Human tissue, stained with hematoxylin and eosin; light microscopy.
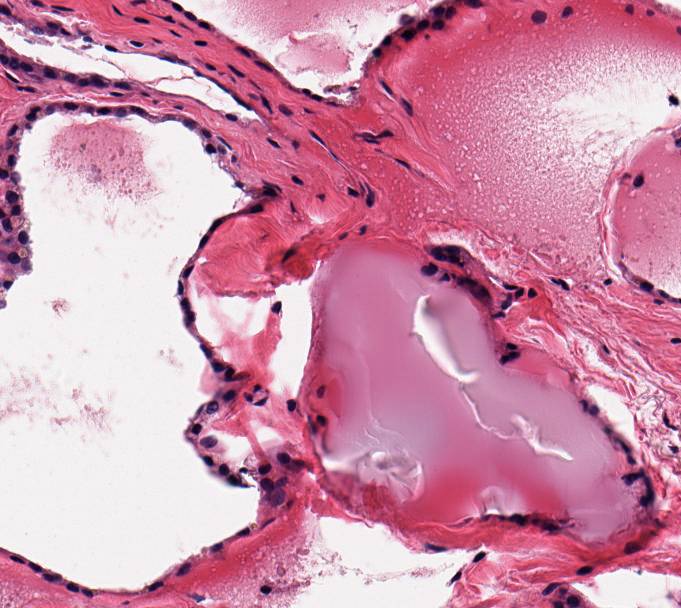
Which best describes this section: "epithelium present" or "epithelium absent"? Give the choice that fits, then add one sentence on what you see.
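Epithelium present. The spaces are lined by a single layer of flattened cells with dark, elongated nuclei.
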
